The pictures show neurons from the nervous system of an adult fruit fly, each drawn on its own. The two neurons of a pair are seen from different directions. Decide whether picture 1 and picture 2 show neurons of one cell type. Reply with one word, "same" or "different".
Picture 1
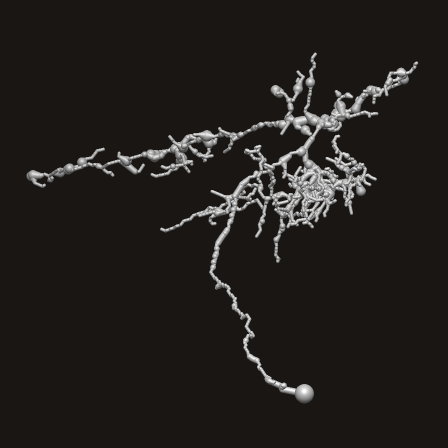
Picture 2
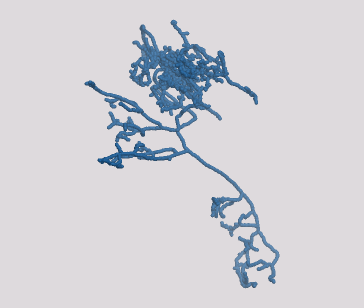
different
